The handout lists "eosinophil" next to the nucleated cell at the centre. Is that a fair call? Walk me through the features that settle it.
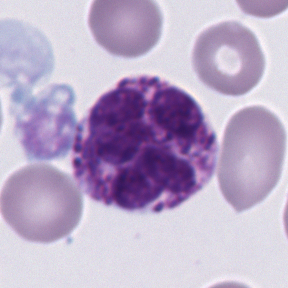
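Begin with the granules: they are coarse and dark purple, crowded most thickly along the rim of the cell.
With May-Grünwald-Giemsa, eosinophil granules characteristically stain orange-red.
Dark purple granules therefore count against eosinophil. Next, look at the chromatin, which is dark purple and clumped.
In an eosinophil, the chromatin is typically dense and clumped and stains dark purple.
So the chromatin agrees with eosinophil and does nothing to rule that name out. Between the granules the cytoplasm shows pale pinkish-lilac, the outline is round and smooth, and no nucleoli can be seen. Weighing it all, eosinophil does not fit; this cell is a basophil.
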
